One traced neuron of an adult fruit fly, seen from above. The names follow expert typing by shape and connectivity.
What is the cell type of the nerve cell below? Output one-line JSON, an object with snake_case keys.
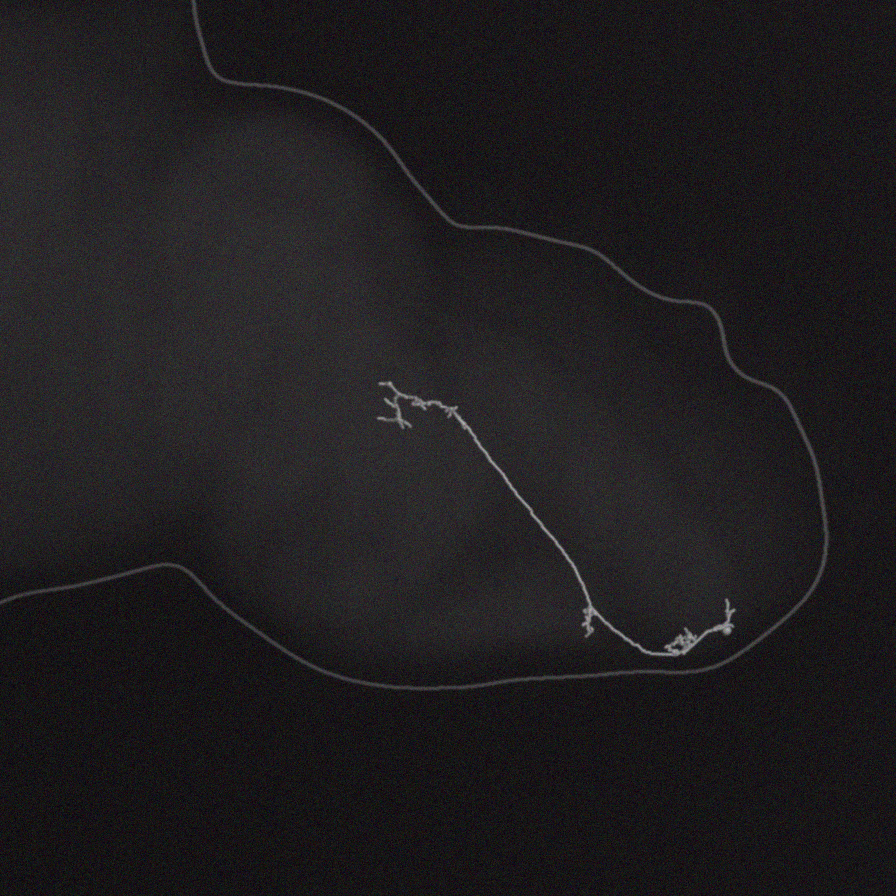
{"cell_type": "TmY21"}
